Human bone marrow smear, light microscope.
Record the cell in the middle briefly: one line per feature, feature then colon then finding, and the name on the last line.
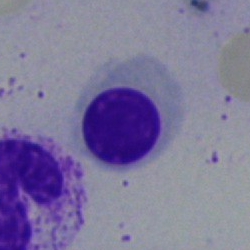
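Outline: roughly round, with a faint, soft edge
Nucleus: off-centre, toward the lower left
Nucleolus: none distinct visible
Cytoplasm: pale greyish-blue
Name: erythroblast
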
